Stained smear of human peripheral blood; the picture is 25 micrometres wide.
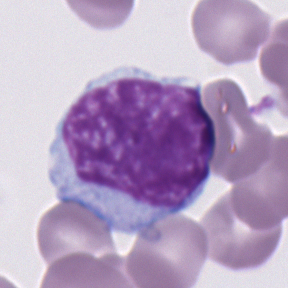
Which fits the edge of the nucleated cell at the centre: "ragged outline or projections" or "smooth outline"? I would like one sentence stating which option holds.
The cell's outline is ragged or frayed, or has projections, blebs or tags.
